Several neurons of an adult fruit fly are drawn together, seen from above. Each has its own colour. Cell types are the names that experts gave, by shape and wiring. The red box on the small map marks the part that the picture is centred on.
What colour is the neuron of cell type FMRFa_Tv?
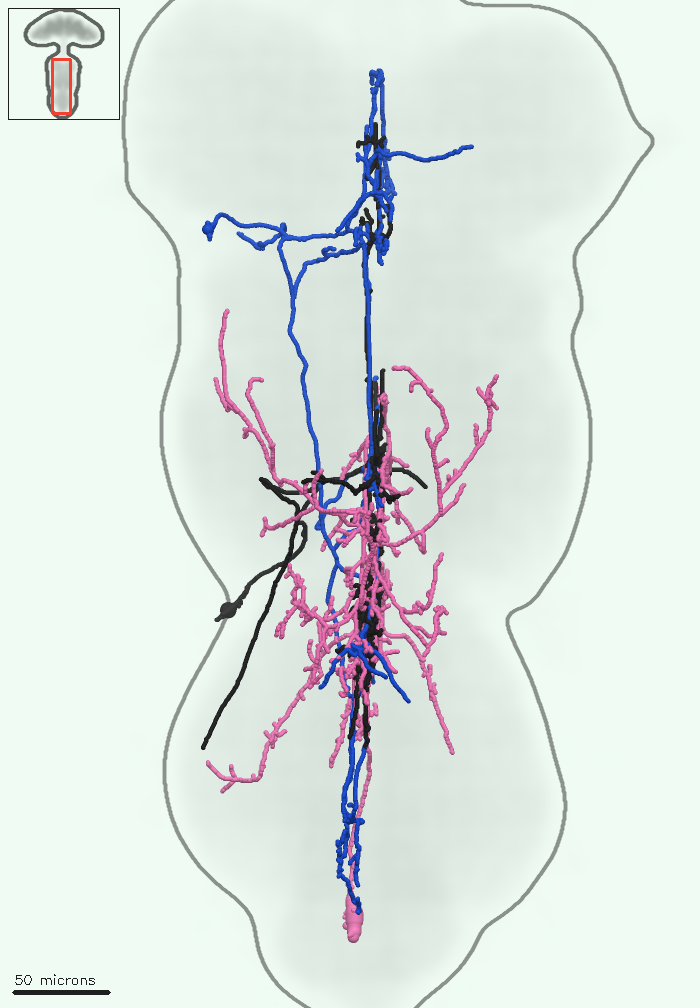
pink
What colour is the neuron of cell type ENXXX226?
black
